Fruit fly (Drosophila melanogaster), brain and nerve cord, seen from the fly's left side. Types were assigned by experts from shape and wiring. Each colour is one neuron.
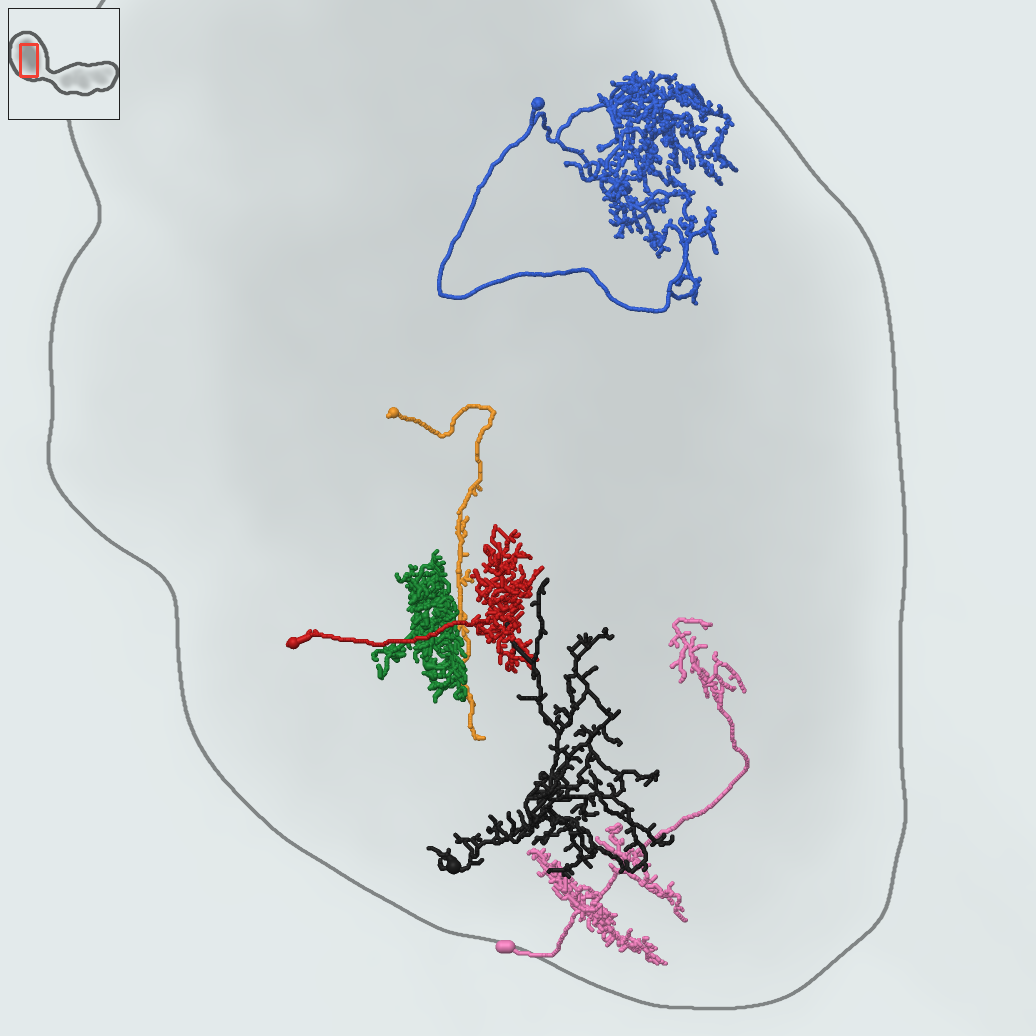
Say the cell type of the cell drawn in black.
Dm20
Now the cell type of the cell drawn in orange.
Dm3c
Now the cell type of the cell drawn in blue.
MeLo2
